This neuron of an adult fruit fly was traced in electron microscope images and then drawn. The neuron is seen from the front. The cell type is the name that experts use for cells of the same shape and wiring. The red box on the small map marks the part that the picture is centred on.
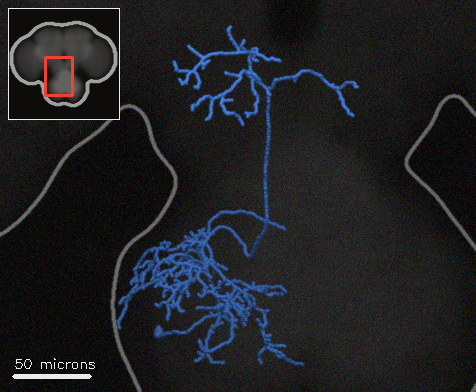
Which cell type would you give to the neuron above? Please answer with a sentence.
The cell type is ANXXX191.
